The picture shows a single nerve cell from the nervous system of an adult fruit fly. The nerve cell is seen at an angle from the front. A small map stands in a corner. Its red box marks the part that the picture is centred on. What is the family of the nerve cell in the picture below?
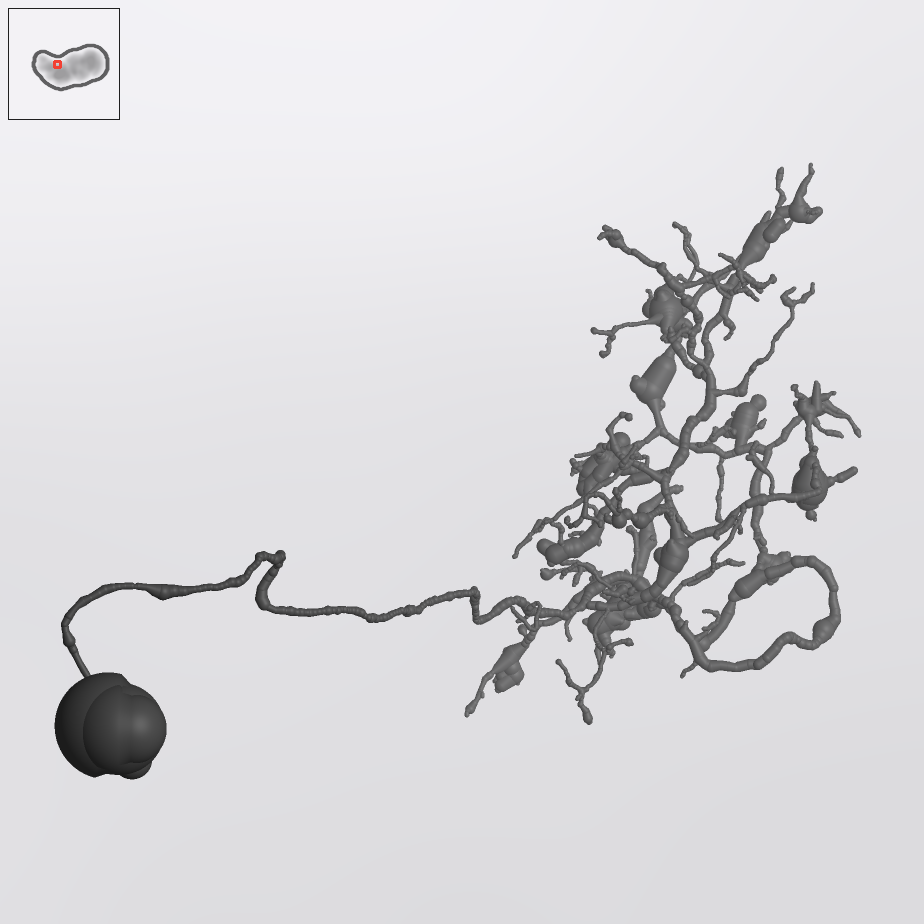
Cm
